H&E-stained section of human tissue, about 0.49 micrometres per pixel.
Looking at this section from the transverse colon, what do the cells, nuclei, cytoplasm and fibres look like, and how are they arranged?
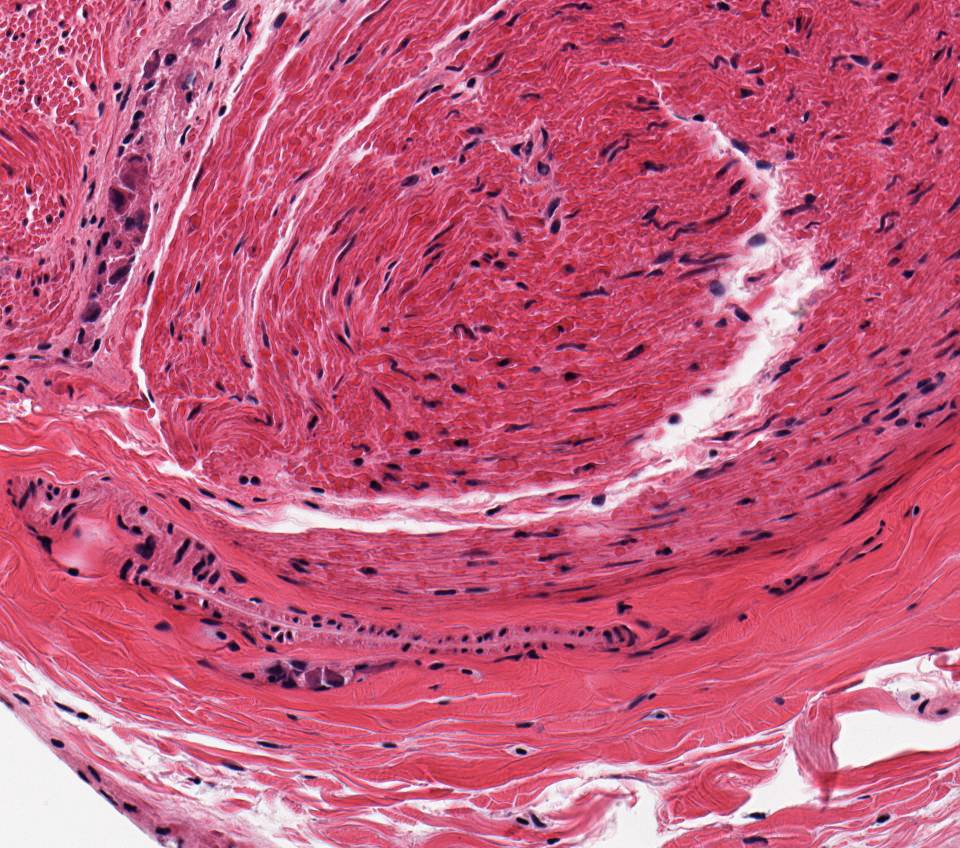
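Start with the upper two-thirds: densely cellular tissue in curving, arc-shaped bundles. Below it, the lower third is paler, less cellular fibrous tissue running horizontally. Where muscle meets collagen, in the lower-left half, a horizontal row of crowded dark nuclei runs along the boundary. You won't find epithelial lining, glands or fat cells anywhere here.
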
